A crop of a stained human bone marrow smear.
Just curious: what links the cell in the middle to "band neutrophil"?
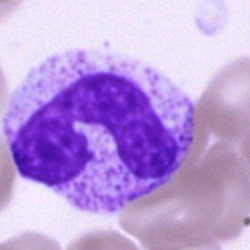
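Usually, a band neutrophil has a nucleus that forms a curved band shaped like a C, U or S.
This one's nucleus is a thick curved band bent into a horseshoe with its open side facing downward, so that fits the band neutrophil.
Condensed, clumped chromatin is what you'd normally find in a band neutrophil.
Here the chromatin is dark purple and coarsely clumped, which goes along with that. Otherwise, the cell outline is roughly round, and fine purple granules are scattered evenly through the cytoplasm.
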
